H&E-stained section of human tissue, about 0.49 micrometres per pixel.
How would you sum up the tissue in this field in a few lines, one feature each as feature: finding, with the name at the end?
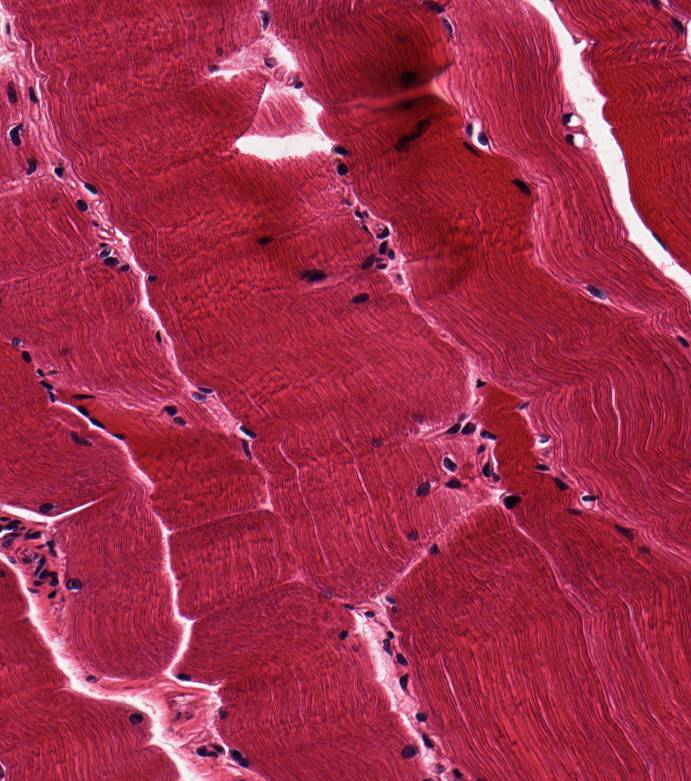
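Arrangement: long, parallel, unbranched muscle fibres side by side
Direction: diagonal, upper left to lower right
Cytoplasm: deep red with eosin
Nuclei: mostly small, dark, elongated, at fibre edges not centres
Name: skeletal muscle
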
